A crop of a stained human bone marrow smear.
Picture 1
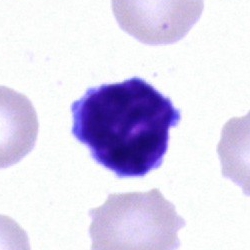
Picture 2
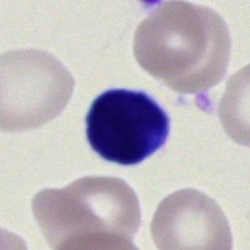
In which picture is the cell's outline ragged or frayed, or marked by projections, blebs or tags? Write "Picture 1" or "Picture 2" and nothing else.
Picture 1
